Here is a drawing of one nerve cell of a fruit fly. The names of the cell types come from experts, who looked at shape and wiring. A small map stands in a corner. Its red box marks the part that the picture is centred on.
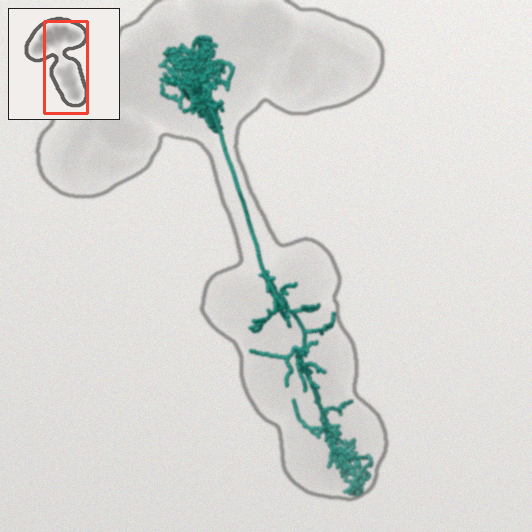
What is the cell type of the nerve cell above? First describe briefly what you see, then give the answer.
It reaches both the brain and the nerve cord, passing through the neck. The picture shows dozens of branch ends. Its broad class is descending neuron. The cell type is DNg70.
